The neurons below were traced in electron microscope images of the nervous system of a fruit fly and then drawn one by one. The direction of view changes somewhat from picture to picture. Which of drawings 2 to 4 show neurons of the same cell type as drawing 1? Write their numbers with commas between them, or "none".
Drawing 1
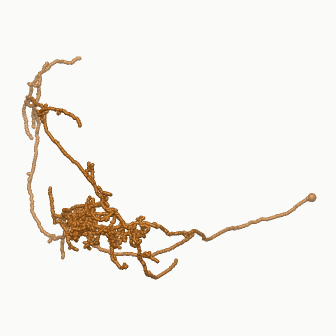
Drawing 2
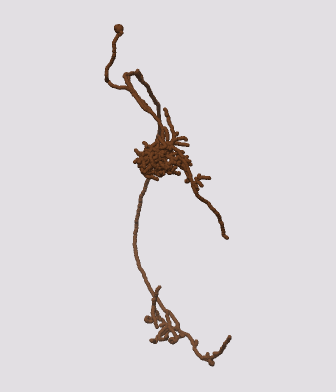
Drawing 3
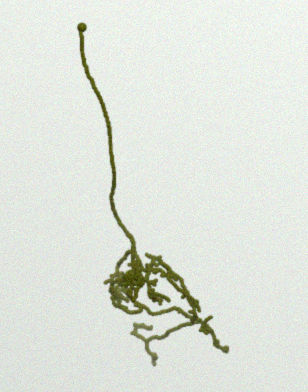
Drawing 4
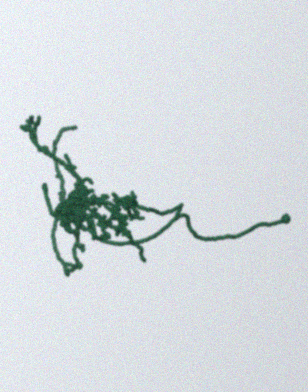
4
